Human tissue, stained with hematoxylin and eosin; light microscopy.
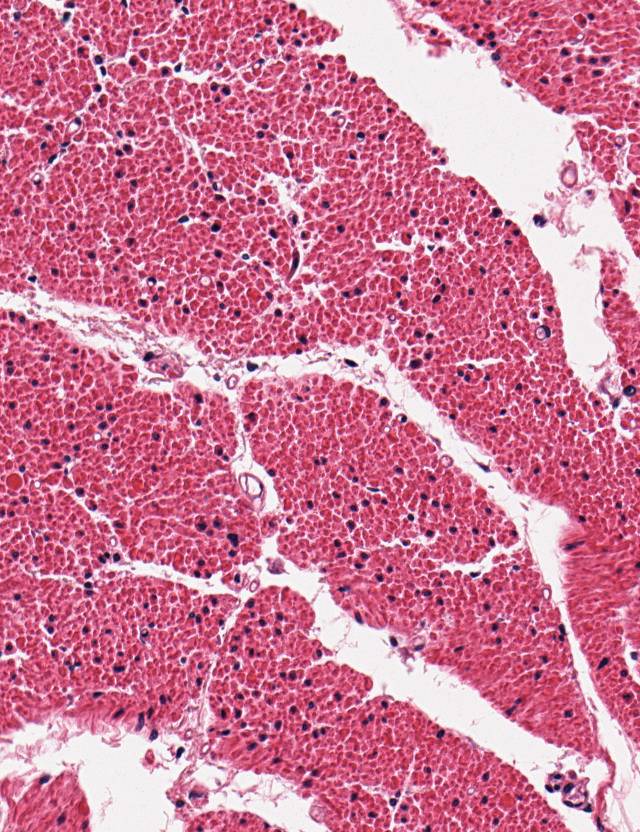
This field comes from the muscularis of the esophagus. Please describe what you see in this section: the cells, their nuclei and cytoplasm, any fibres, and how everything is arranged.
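Nuclei small, round, dark; many cell profiles lack a nucleus. Thin septa of loose connective tissue between the bundles carry small thin-walled vessels. No fat cells in these septa. Epithelium absent throughout the field.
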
